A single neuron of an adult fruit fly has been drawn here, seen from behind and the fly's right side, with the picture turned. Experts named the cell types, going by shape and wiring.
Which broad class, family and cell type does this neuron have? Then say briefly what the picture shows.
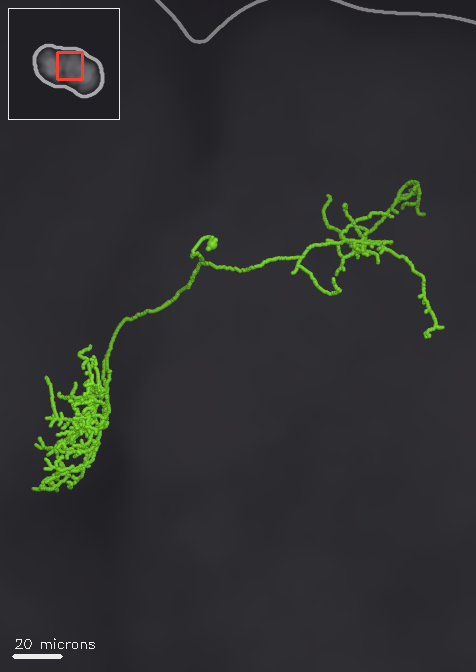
This is a visual projection neuron. Its family is hemilineage VPNp&v1_ventral. The cell type is LoVP61. From left to right in the picture it spans about 180 microns. The picture shows dozens of branch ends.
